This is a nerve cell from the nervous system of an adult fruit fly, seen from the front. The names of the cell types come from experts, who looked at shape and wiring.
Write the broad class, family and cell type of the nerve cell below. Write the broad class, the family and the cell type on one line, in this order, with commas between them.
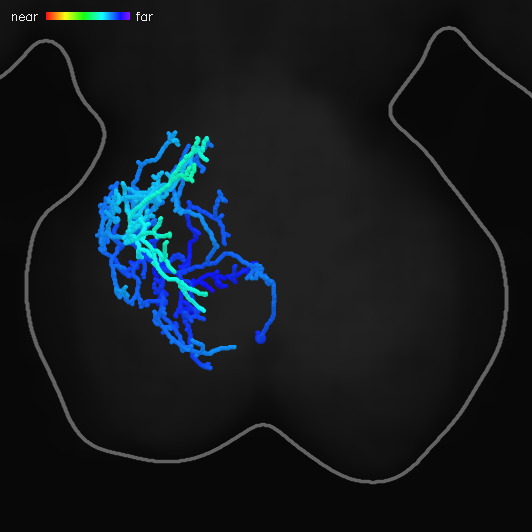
nerve-cord intrinsic neuron, hemilineage 04B, IN04B037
